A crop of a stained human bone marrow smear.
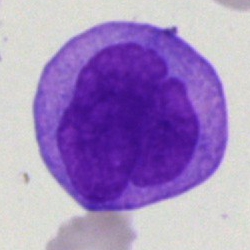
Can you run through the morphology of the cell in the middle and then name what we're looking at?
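The cytoplasm contains no vacuoles. One tiny dark nub projects from the upper right edge of the cell. A blurred grey smudge lies immediately below the cell. The cell is a blast.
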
